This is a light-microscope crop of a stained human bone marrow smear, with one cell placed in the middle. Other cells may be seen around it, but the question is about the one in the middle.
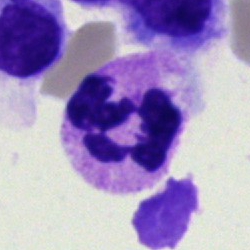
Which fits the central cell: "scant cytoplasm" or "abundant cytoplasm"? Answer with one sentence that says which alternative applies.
The cytoplasm of this cell is abundant.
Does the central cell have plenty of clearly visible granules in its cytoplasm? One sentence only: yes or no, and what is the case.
Yes, the cytoplasm of this cell holds many visible granules.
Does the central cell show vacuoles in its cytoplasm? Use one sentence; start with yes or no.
No, clear vacuoles are not present; its cytoplasm shows no vacuoles.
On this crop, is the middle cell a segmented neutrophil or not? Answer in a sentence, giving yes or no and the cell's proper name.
Yes, the cell found in the center of the crop is a segmented neutrophil.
